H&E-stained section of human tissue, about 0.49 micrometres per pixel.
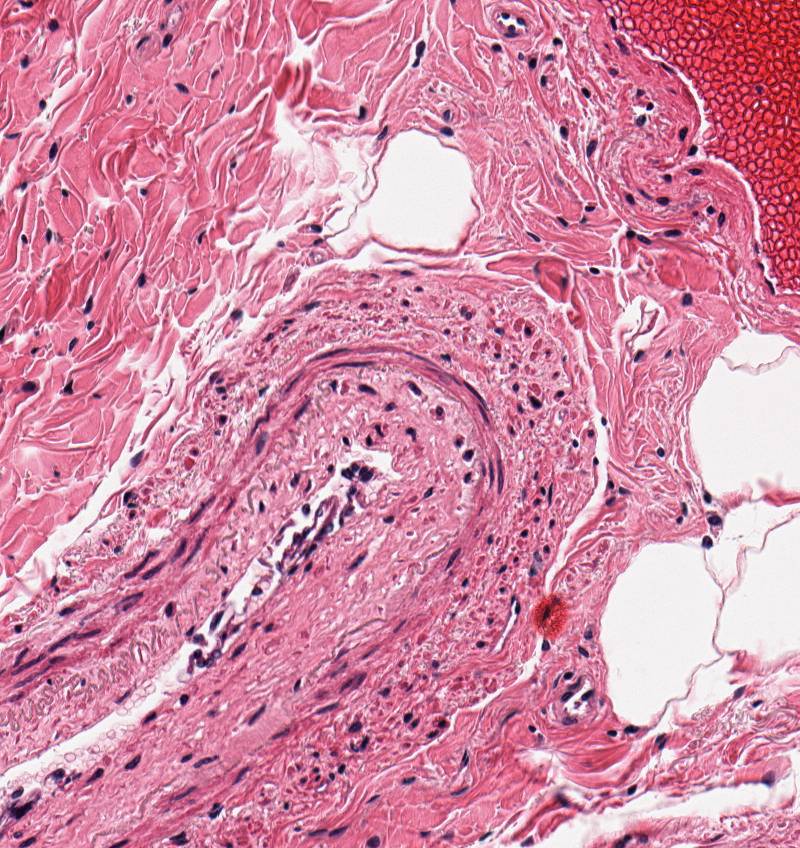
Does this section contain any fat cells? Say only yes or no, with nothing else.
Yes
